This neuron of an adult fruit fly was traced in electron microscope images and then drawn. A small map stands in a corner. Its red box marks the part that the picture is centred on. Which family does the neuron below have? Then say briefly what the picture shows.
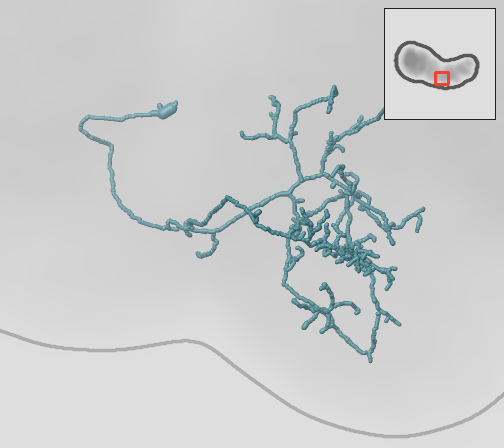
The family is hemilineage 01A. It is a nerve-cord intrinsic neuron. Dozens of branch ends can be seen. In this view it is about as wide as it is tall.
